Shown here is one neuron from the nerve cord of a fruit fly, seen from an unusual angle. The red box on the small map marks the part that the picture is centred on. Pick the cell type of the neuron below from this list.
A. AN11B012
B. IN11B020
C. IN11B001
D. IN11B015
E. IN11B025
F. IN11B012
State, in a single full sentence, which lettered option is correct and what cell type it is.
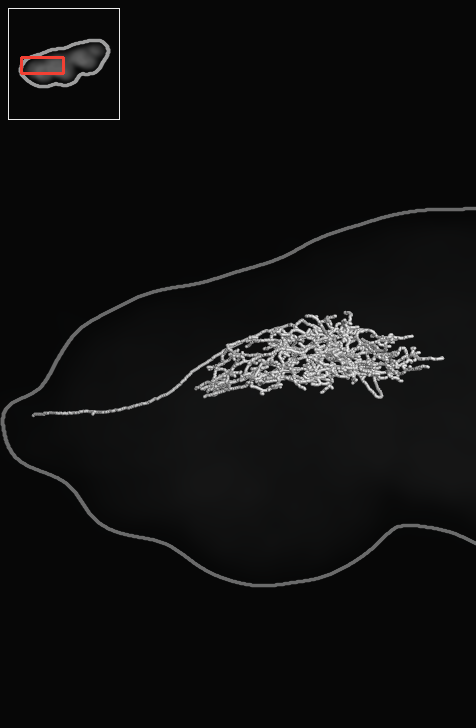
Of all the options, it is A, AN11B012, that is the neuron's cell type.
